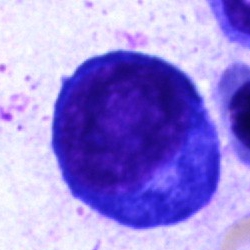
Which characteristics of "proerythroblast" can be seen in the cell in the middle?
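This proerythroblast has a round to slightly oval outline that is mostly smooth. A single small bump projects from it at the upper left. The chromatin stains dark purple and is finely textured, not coarsely clumped. At the lower right, beside the nucleus, the cytoplasm shows a paler streaky zone.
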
